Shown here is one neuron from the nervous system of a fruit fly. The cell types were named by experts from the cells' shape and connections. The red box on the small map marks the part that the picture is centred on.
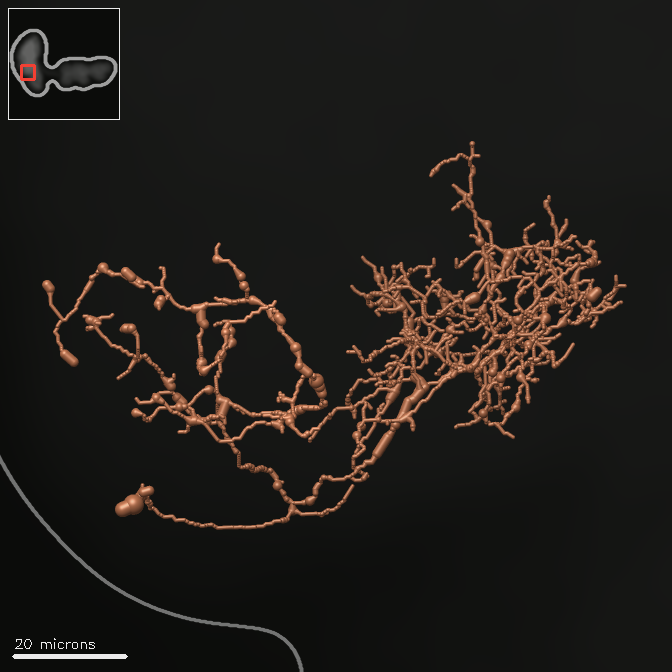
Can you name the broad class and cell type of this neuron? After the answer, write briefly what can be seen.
Its broad class is central-brain intrinsic neuron. It is of cell type AVLP405. It is in the brain and does not reach the nerve cord. The cell body can be seen at the lower left of the picture. By the scale bar it is about 100 microns wide in this view.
